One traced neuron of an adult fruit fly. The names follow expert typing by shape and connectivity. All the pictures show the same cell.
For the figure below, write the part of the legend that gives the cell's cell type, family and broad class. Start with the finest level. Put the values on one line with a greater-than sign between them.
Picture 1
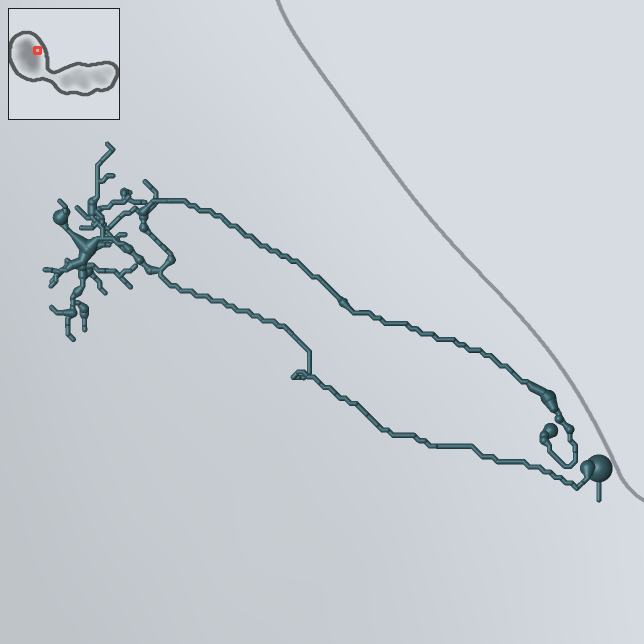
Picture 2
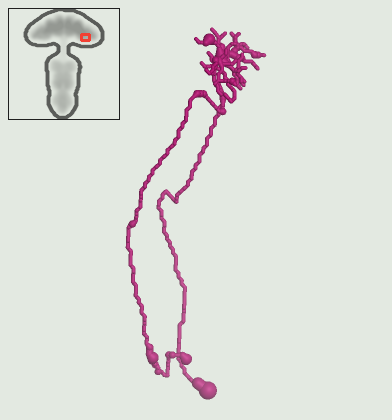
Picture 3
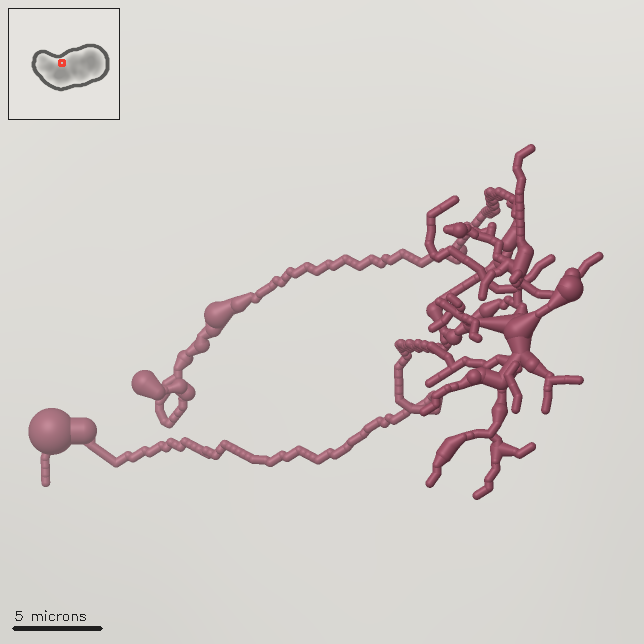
T4d > T > optic-lobe intrinsic neuron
